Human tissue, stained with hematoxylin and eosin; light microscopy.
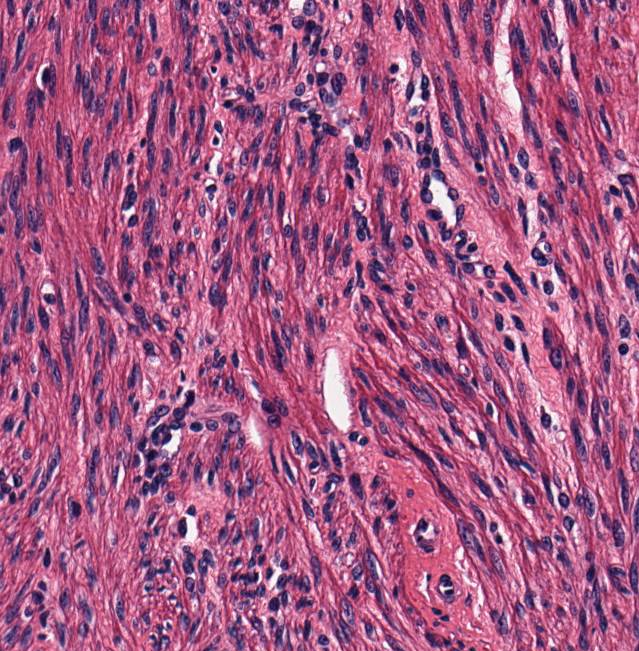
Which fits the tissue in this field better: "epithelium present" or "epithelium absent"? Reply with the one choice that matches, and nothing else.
Epithelium absent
